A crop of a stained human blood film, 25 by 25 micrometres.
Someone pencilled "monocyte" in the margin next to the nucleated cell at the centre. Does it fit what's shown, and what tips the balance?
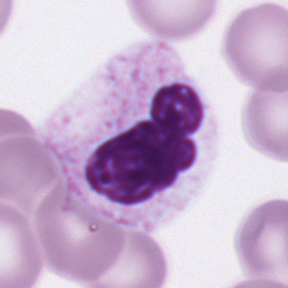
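Not a monocyte, I'd say; it's a segmented neutrophil. The deciding point is the cytoplasm, which is very pale pink.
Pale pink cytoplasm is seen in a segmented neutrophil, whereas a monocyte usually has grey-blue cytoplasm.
The chromatin, dark purple and coarsely clumped, backs that up.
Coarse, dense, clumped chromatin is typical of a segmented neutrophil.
The cytoplasm is also plentiful, so that point doesn't count against monocyte.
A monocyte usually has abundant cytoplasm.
Small reddish-pink granules lie scattered in the cytoplasm, which forms a wider band on the upper-left side of the nucleus than on the right; no nucleoli show, and red cells touch the cell's edge at its lower left.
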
